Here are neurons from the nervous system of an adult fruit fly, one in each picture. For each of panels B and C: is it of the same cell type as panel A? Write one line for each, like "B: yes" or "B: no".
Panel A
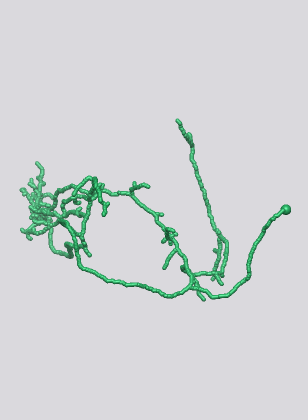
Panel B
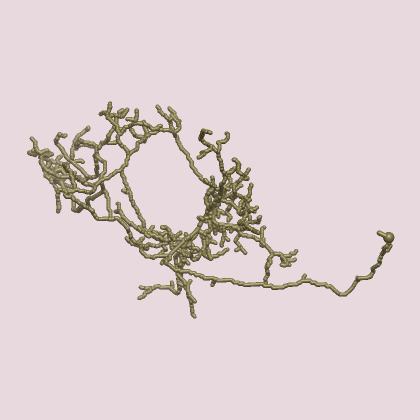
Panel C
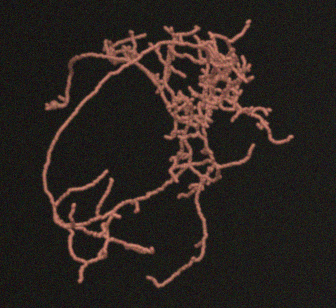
B: no
C: no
